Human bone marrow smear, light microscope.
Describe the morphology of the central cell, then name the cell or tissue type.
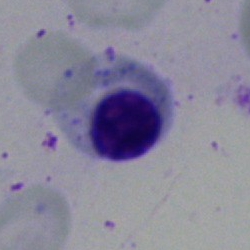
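Look first at the nucleus: it sits off-centre toward the lower right, so most of the cytoplasm lies above it and to its upper left. Its chromatin is dark purple and coarsely clumped, with a few slightly paler patches, and no nucleolus can be seen. The cytoplasm is pale greyish-blue. This is an erythroblast.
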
